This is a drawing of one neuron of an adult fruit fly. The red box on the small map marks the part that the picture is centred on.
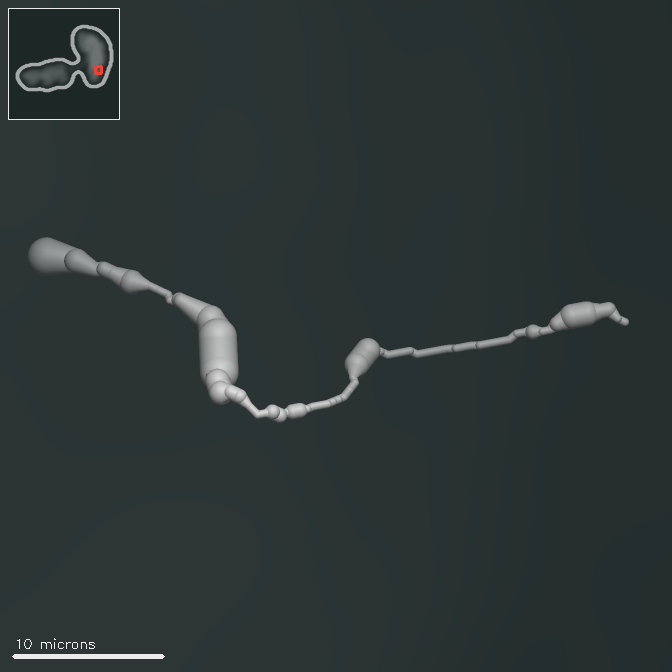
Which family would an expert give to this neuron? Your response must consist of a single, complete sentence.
In terms of family, the neuron is class visual.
